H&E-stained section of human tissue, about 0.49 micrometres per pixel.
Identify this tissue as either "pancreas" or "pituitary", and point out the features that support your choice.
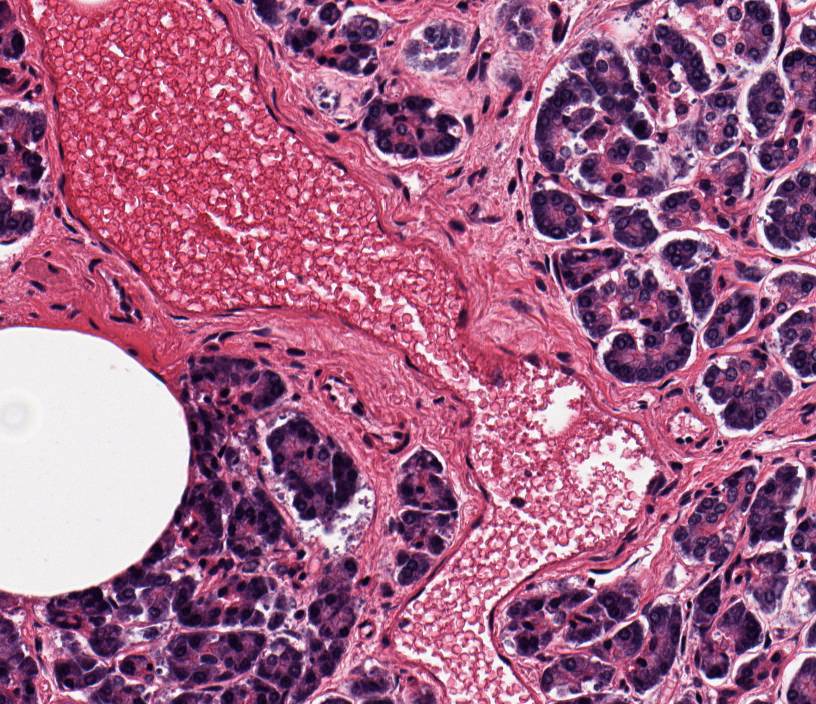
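Pancreas. Lobules of closely packed acini at upper right, lower right and lower left, separated by bands of fibrous stroma. Acini small, rounded, with barely visible central lumens. Acinar cytoplasm strongly basophilic, dark purple; nuclei round.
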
